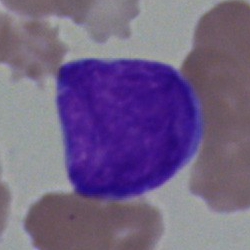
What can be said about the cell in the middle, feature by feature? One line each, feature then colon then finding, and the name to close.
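Outline: smooth, no surface projections
Cytoplasm: hardly any visible around the nucleus
Nucleus: deep purple throughout
Chromatin: faint paler streaks, not a perfectly even stain
Name: blast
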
